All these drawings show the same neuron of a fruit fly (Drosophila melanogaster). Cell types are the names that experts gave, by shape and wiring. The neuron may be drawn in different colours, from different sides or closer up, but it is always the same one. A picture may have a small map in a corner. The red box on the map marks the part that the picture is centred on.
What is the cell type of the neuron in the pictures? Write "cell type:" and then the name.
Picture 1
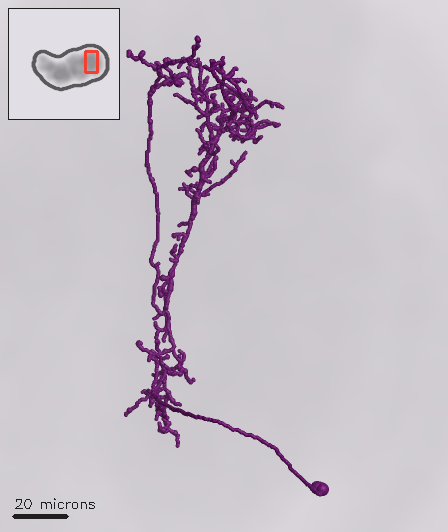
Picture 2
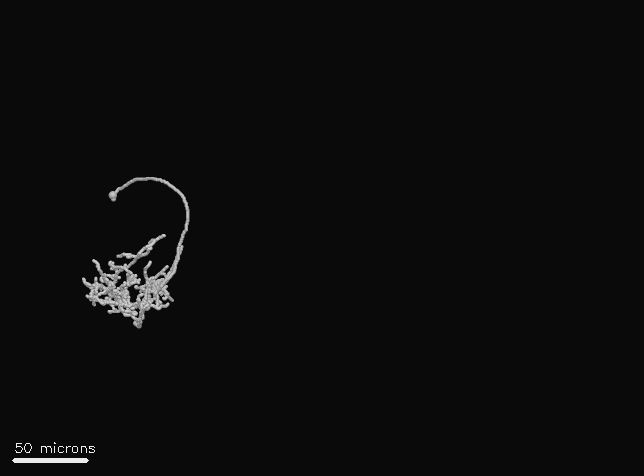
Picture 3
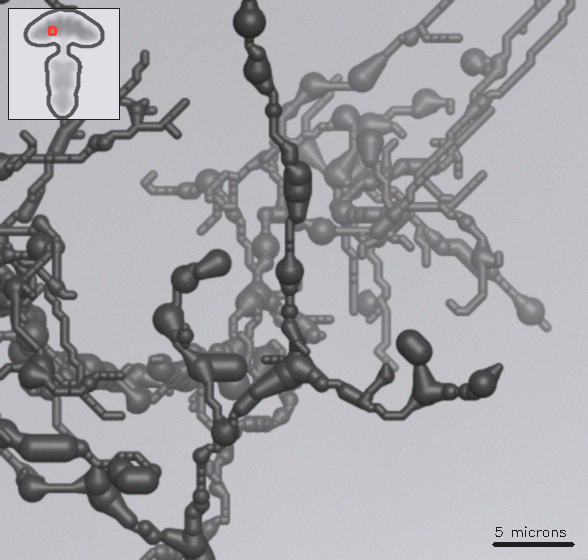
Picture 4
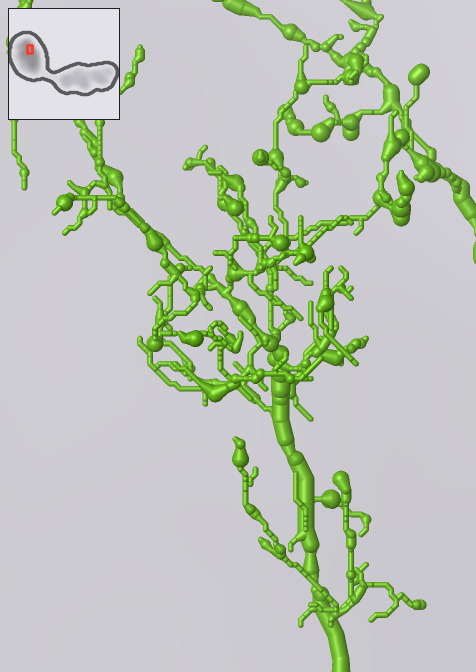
cell type: WEDPN2B_b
